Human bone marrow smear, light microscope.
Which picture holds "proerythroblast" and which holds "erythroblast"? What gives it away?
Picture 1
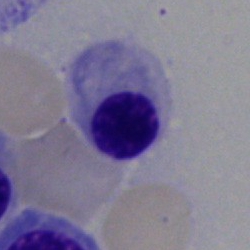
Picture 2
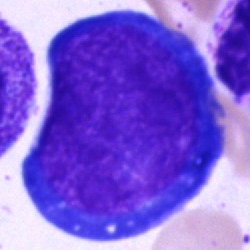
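Picture 2 holds the proerythroblast, and picture 1 the erythroblast. Starting with the chromatin: in the erythroblast it is dense and dark purple, while in the proerythroblast it is finely granular and evenly spread, without coarse dark clumps.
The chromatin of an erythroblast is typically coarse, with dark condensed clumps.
Then the share of cytoplasm: the erythroblast's is plentiful and covers more area than its nucleus, but the proerythroblast has only a narrow rim of deep blue cytoplasm around its nucleus, widest along the lower edge.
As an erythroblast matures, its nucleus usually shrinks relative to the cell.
Neither cell shows granules in its cytoplasm, so that doesn't separate them. No nucleolus can be seen in the erythroblast's nucleus. The proerythroblast has several small clear vacuoles along its lower edge, and its outline is roughly round but with a shallow indentation on the left side. A red cell lies against the left side of the erythroblast.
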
